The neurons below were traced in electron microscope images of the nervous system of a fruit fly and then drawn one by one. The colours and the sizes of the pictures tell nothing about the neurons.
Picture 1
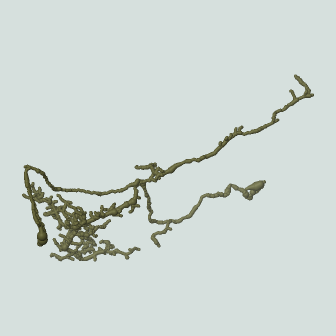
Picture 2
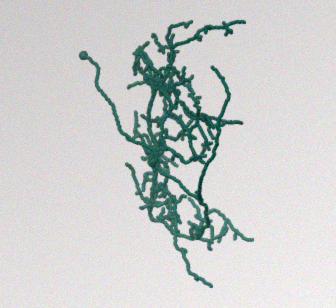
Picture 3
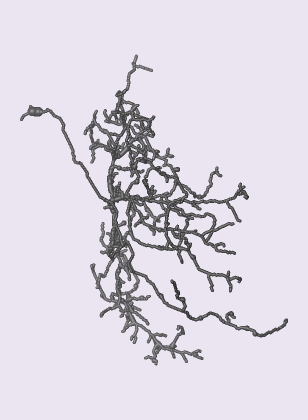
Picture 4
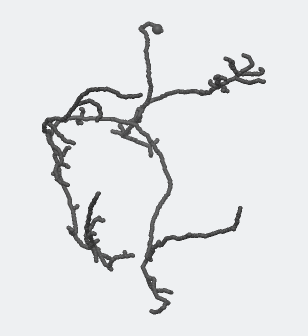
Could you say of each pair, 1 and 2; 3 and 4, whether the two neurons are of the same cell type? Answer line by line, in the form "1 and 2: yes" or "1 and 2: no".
1 and 2: no
3 and 4: no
